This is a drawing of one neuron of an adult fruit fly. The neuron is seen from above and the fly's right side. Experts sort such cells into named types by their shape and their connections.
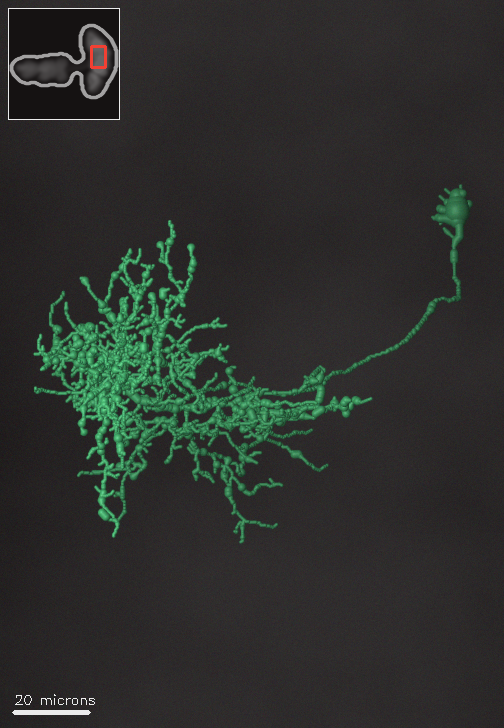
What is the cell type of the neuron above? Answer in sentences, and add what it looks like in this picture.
The cell type is PS355. This is a central-brain intrinsic neuron. It lies in the brain. From left to right in the picture it spans about 120 microns. The picture shows more than a hundred branch ends.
